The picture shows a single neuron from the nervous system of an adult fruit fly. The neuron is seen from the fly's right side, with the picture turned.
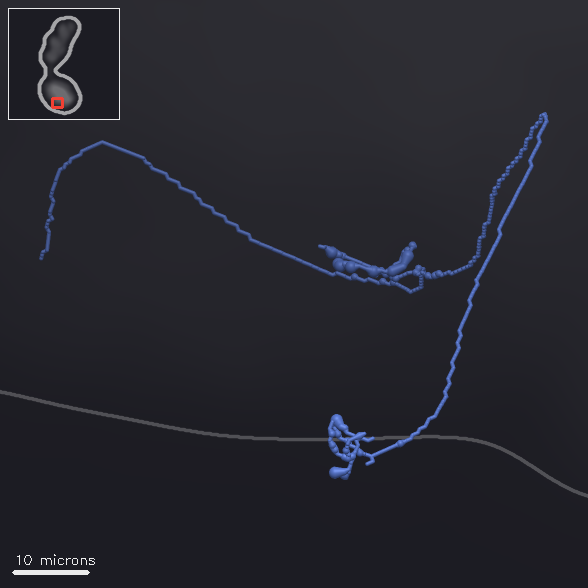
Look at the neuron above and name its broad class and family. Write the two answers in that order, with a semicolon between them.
sensory neuron entering the brain; class olfactory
